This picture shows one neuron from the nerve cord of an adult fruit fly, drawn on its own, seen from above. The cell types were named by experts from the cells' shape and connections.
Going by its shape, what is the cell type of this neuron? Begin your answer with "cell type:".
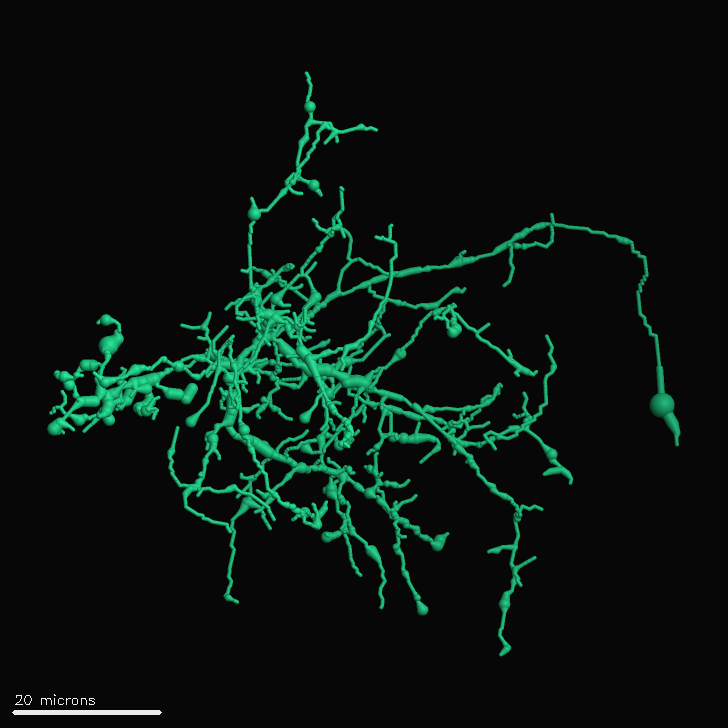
cell type: IN13B056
